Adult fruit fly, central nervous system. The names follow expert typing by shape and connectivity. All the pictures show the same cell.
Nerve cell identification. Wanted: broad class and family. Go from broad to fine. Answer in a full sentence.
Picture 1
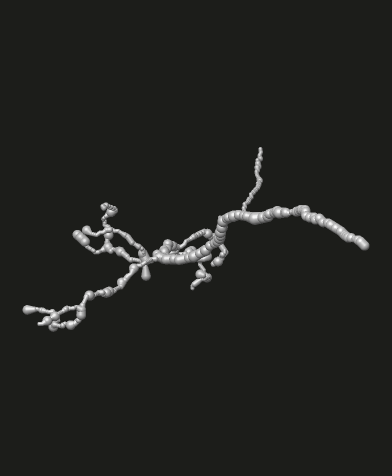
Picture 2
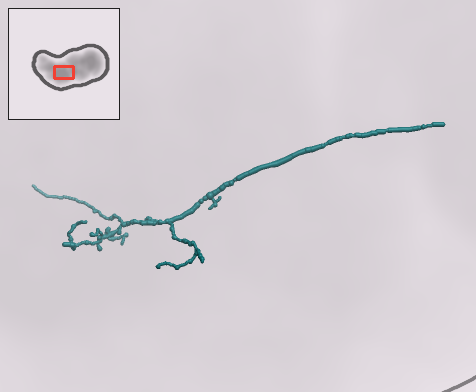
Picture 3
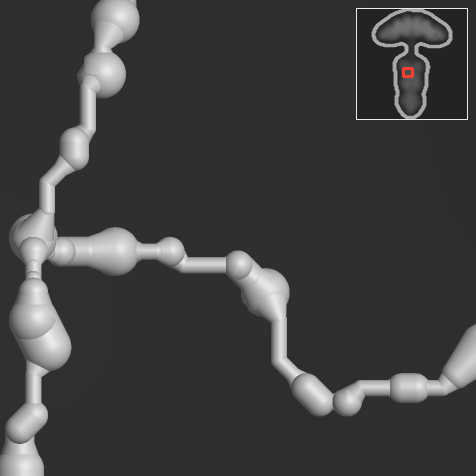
A sensory neuron entering the nerve cord of class mechanosensory proprioceptive.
